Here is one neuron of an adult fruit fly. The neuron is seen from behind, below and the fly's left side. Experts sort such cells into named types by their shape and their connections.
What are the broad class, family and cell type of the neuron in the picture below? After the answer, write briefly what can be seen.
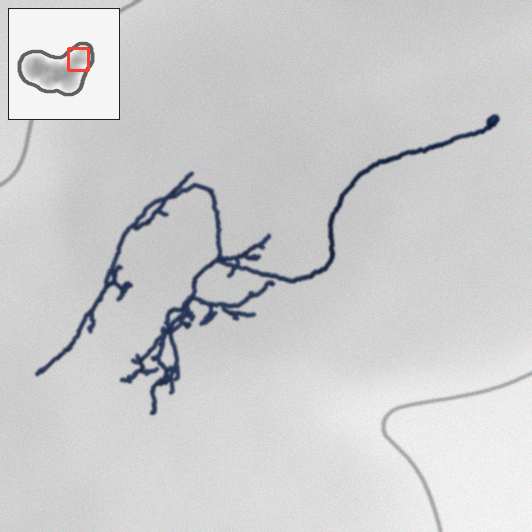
Its broad class is nerve-cord intrinsic neuron. The family is hemilineage 06A. It is of cell type IN06A135. Its cell body lies at the upper right of the picture. As drawn here it is wider than it is tall.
